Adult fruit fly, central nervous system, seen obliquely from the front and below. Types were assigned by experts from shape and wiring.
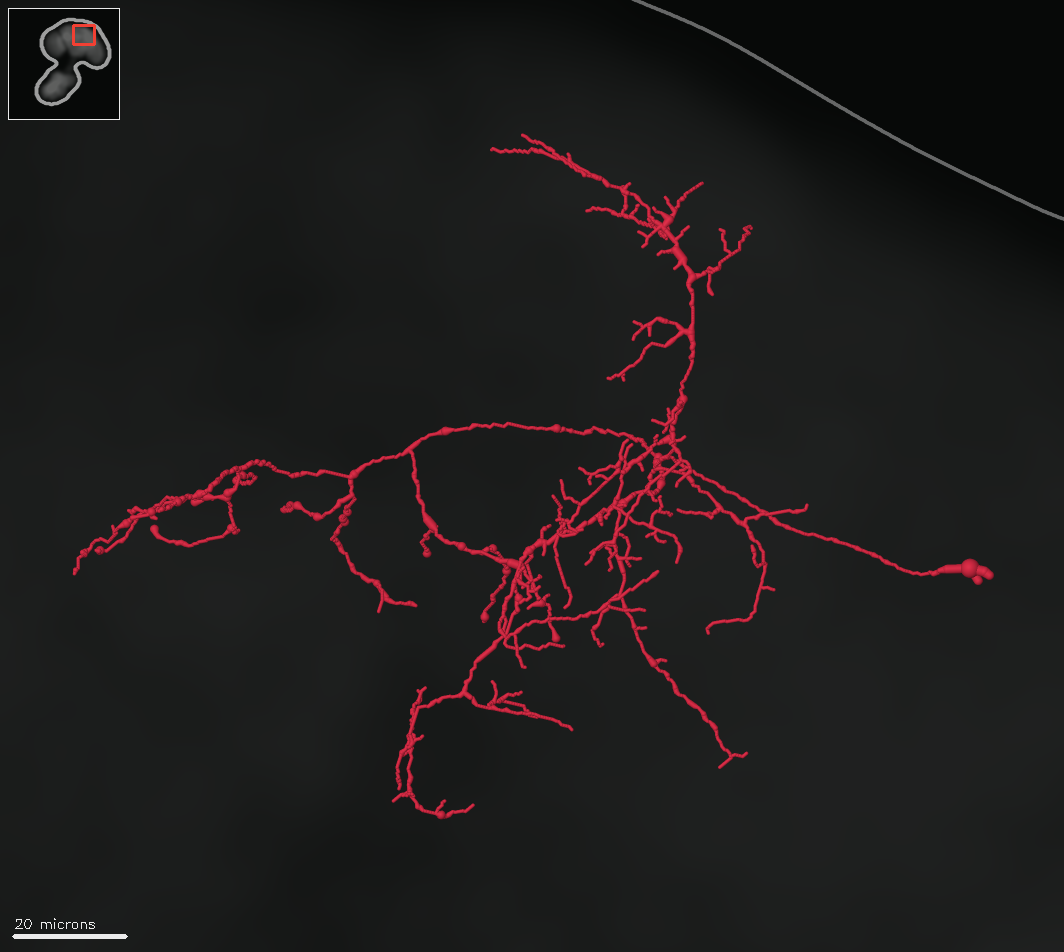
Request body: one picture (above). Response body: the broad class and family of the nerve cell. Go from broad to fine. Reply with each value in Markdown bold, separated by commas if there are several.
**central-brain intrinsic neuron**, **hemilineage AOTUv4_ventral**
